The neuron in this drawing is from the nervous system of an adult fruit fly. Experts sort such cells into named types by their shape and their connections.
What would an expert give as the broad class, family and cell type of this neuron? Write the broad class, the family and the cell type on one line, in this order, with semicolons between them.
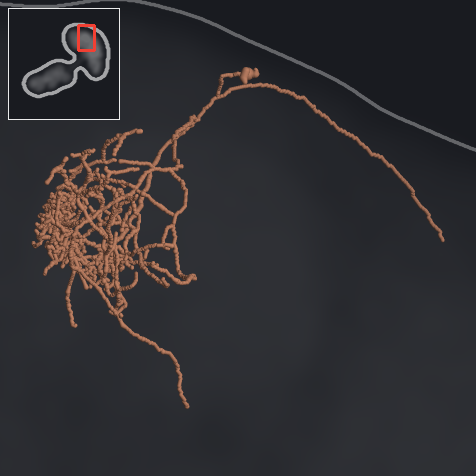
central-brain intrinsic neuron; hemilineage VLPd&p1_dorsal; PVLP007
